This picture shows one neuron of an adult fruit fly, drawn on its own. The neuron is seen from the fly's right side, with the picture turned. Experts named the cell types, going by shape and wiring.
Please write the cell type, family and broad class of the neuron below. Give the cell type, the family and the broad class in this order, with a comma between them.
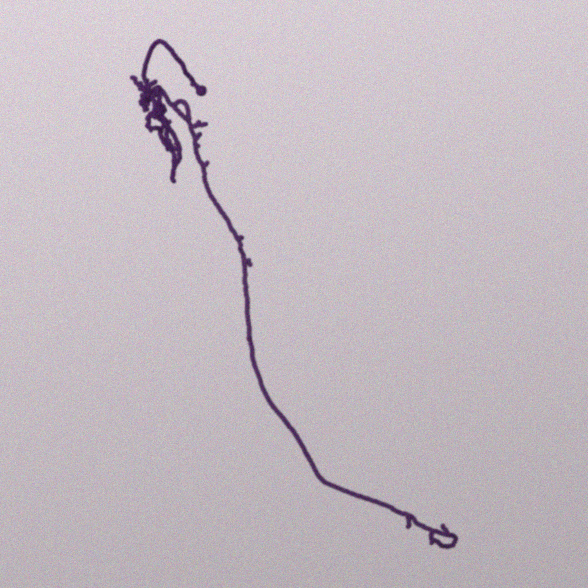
AN19B093, hemilineage 19B, ascending neuron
